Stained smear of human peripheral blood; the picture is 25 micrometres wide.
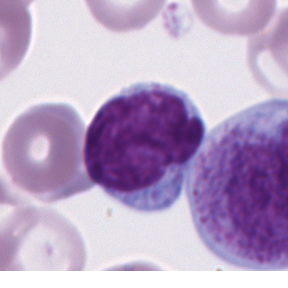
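Typical lymphocyte at the centre of the smear. Its oval nucleus, as I see it, fills most of the cell, and the chromatin looks dark purple and coarsely clumped. I can find no nucleoli, and the cytoplasm shows no vacuoles.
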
